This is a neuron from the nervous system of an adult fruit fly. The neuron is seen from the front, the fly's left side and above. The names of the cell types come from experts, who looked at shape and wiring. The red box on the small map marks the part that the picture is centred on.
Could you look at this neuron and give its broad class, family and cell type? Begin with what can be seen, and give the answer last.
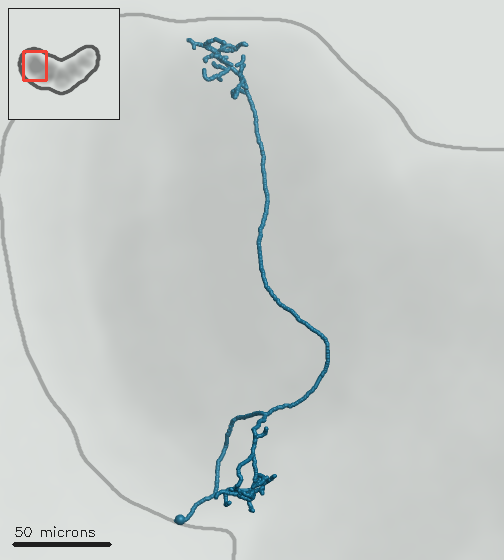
From top to bottom in the picture it spans about 250 microns. In this view it is more than twice as tall as it is wide. Its broad class is central-brain intrinsic neuron. Its family is hemilineage ALv1. The cell type is CB1296_a.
